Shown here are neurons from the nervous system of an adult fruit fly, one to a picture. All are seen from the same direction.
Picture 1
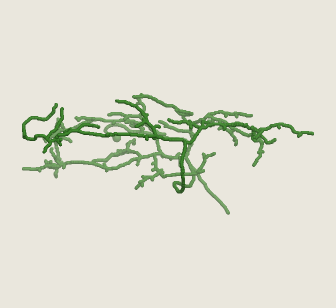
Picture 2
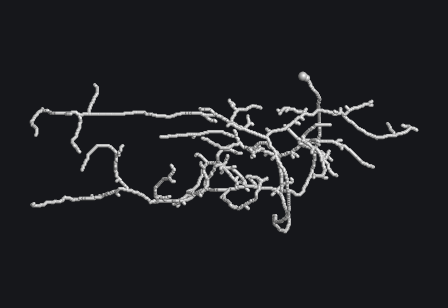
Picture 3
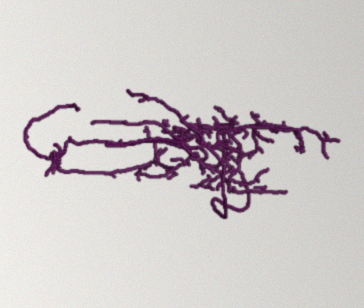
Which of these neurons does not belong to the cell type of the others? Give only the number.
2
